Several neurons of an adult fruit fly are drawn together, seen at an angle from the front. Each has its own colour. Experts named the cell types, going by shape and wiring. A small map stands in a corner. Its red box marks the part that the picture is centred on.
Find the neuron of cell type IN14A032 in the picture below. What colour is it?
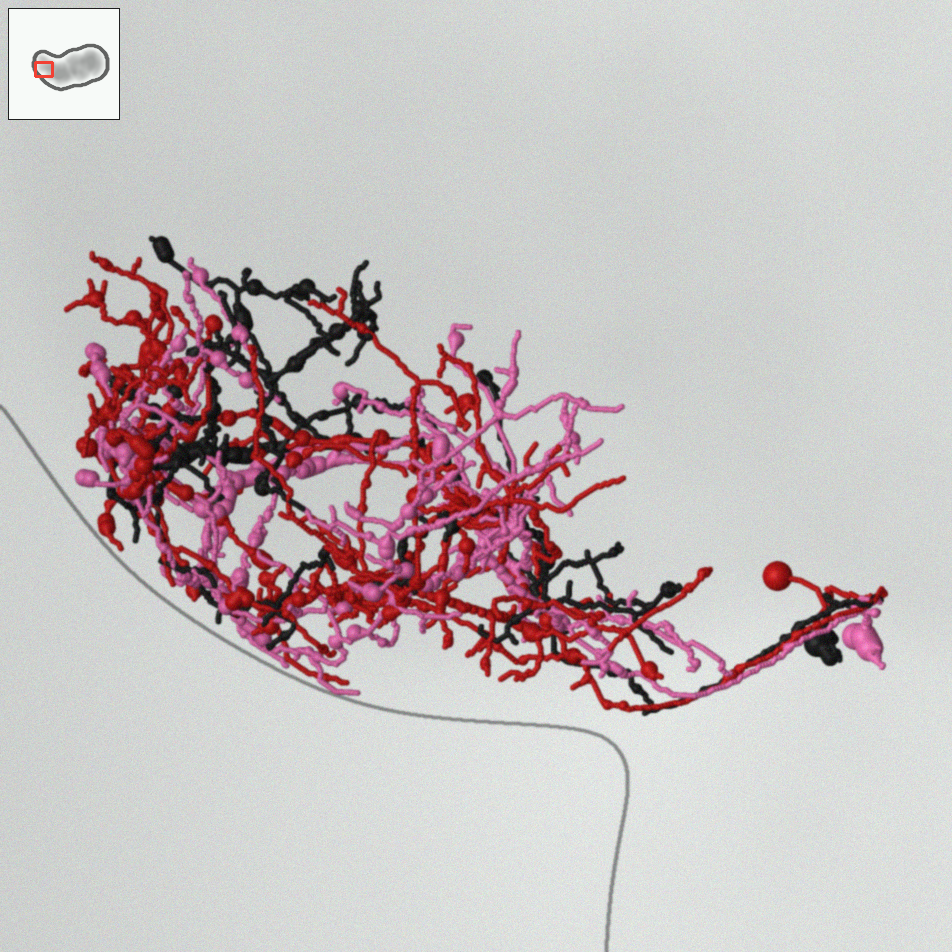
red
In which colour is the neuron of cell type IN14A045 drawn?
pink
